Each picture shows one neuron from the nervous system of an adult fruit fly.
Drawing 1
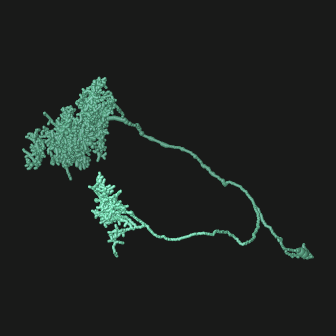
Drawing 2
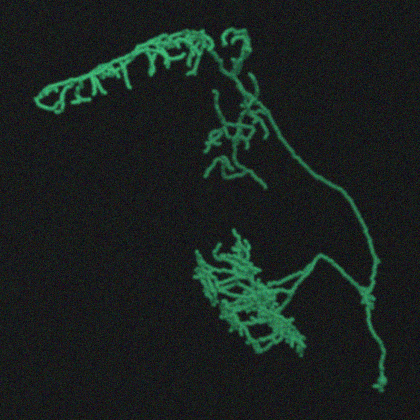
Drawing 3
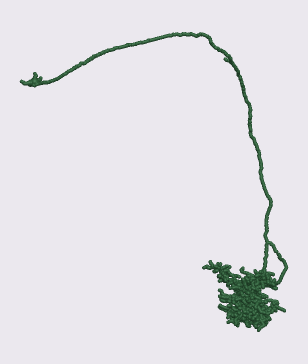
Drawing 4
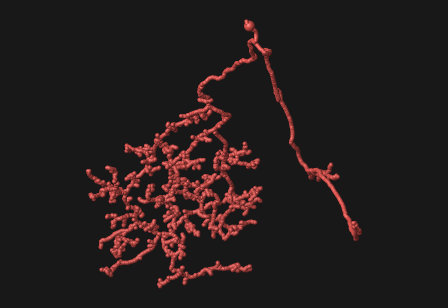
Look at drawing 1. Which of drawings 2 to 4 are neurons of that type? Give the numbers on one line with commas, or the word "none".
3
